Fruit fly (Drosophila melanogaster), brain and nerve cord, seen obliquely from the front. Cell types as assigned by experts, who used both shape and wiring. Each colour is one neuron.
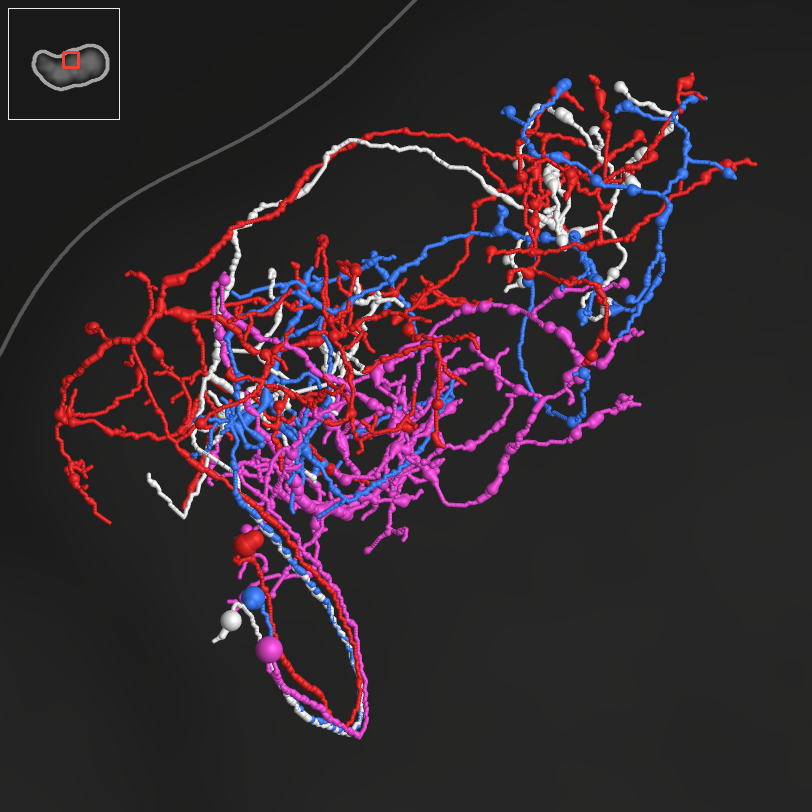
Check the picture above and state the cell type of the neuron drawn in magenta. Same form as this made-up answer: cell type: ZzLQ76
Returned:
cell type: LHAV5a10_b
